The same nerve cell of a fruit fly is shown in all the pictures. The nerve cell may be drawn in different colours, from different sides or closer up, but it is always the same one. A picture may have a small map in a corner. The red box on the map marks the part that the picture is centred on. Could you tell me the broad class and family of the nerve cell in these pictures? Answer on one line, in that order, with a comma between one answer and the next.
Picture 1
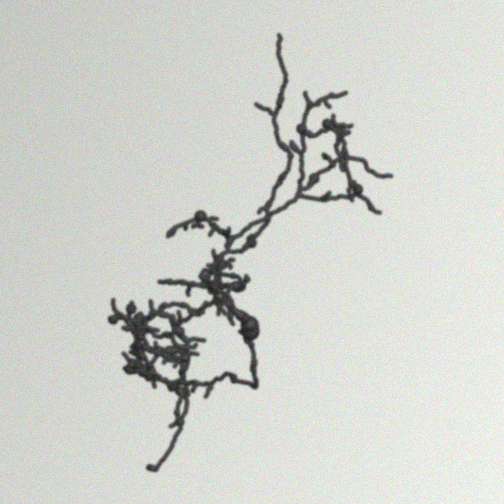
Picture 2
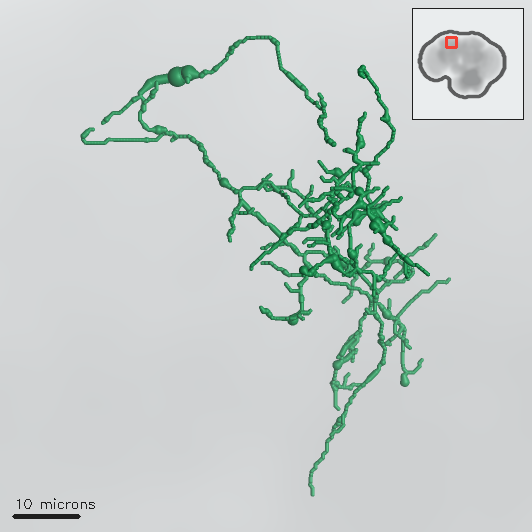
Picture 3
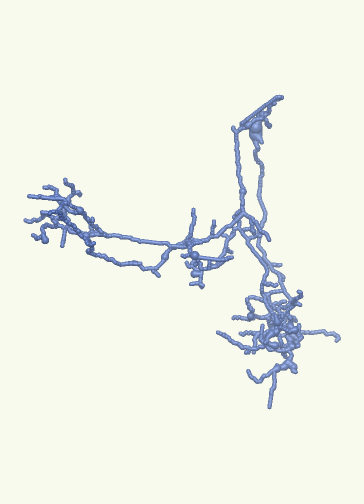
central-brain intrinsic neuron, hemilineage VLPd&p1_dorsal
